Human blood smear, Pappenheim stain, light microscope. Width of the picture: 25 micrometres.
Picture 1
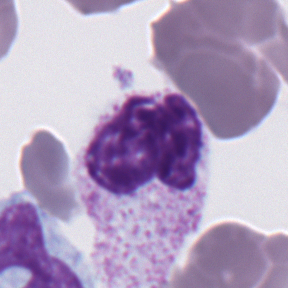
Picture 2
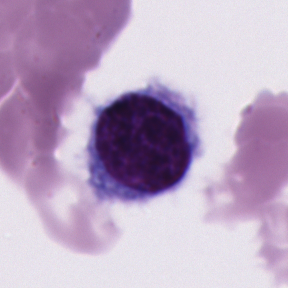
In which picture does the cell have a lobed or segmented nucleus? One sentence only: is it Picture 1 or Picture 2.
The nucleus of the cell in picture 1 consists of two or more lobes.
